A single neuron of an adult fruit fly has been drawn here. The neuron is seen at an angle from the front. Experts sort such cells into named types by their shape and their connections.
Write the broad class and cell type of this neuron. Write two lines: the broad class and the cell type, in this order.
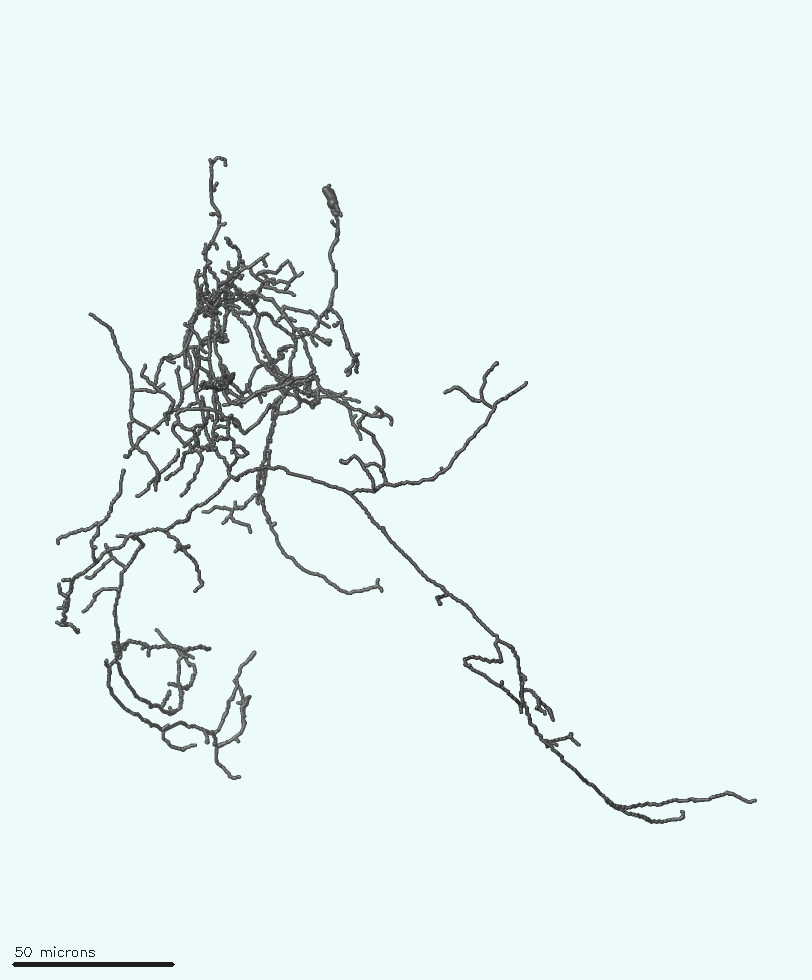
central-brain intrinsic neuron
SMP371_a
